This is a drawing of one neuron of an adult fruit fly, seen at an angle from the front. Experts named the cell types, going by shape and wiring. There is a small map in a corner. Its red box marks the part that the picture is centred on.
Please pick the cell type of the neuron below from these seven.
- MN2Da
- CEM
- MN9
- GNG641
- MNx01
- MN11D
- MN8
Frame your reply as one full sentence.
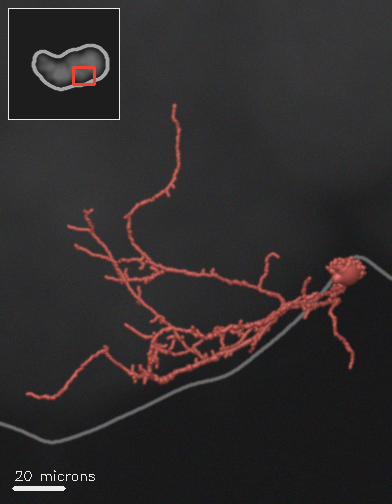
The cell type name MN9 applies to this neuron.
